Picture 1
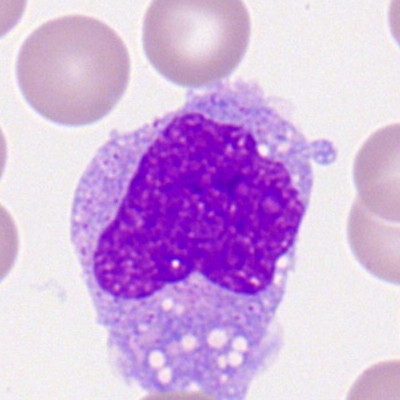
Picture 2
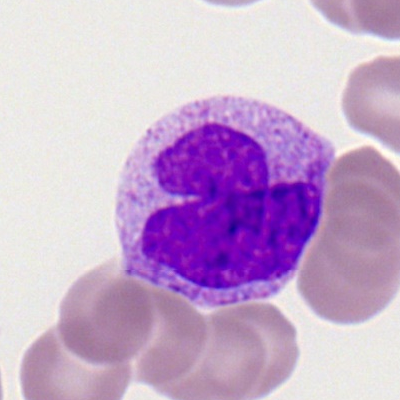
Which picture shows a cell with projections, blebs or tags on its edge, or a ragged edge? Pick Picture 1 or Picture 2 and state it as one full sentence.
The rough outline belongs to the cell in picture 1.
